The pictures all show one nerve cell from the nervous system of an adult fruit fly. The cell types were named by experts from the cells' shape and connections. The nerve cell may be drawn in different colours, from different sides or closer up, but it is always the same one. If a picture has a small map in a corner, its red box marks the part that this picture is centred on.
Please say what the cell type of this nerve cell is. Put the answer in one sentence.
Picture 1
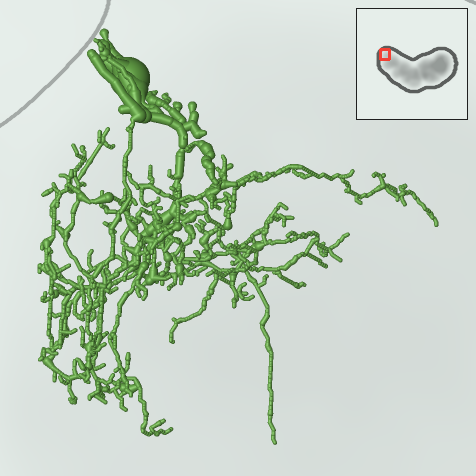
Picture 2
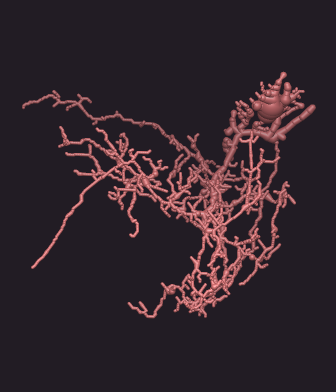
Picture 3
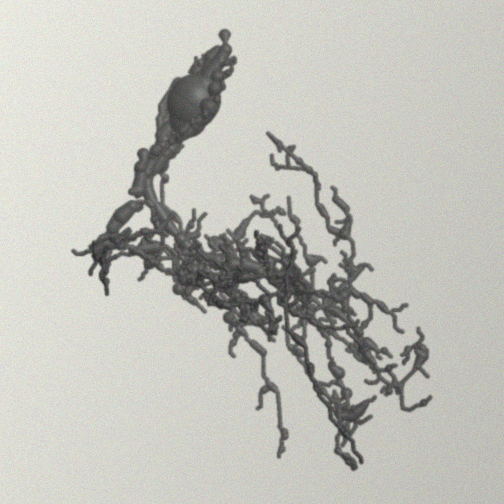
The cell type is MNad49.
